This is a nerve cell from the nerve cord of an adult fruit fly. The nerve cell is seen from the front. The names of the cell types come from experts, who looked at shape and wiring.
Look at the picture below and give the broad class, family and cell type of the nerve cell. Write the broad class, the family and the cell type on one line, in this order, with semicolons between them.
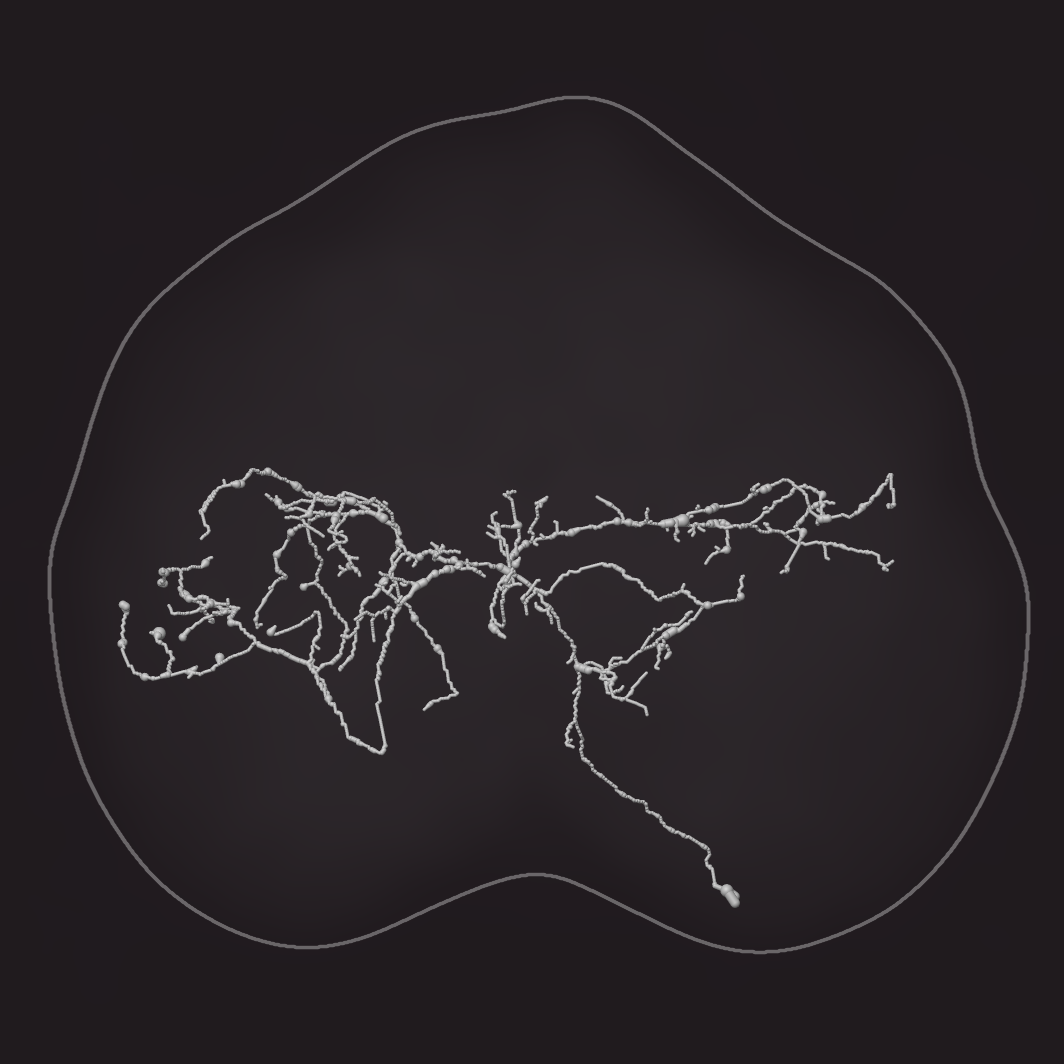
nerve-cord intrinsic neuron; hemilineage 12B; IN12B045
